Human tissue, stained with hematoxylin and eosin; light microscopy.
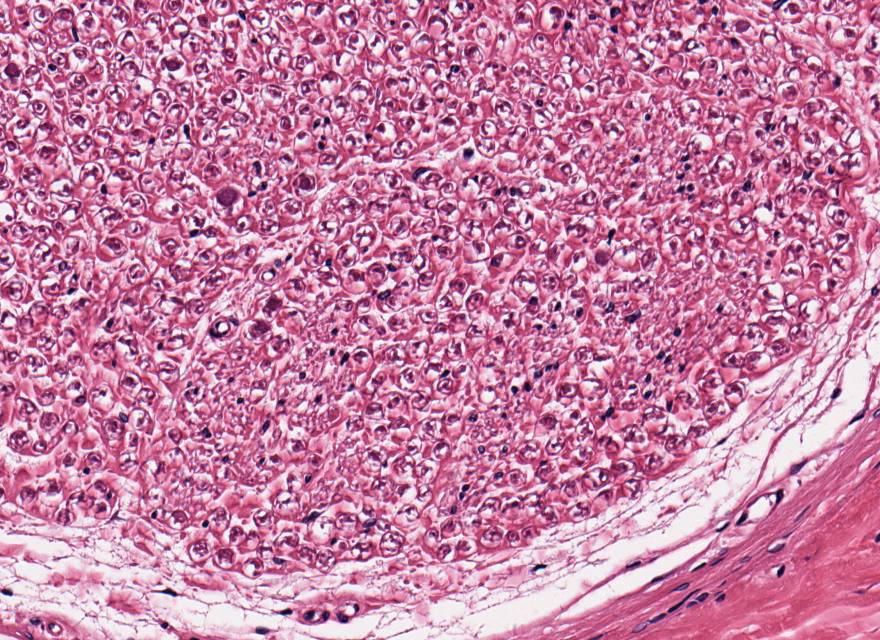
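Tibial nerve. One large rounded compartment of densely packed small round profiles fills most of the field, top left to lower right. Each seems cut across, a pale ring around a central dot. Concentric layers of flattened cells with thin elongated nuclei wrap its lower and lower right edge, with pale, loosely textured clefts between them below.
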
